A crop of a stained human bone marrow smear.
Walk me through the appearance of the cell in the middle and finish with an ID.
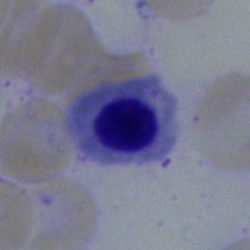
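Start with the chromatin, which is dense and dark purple right through the nucleus. All around it runs a moderate rim of pale blue cytoplasm, with no granules in it. Notice the outline too: irregular and somewhat angular. What you have here is an erythroblast.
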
